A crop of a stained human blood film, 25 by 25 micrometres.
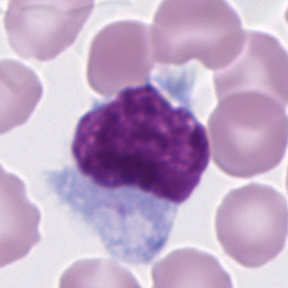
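Hairy cell, the nucleated cell at the centre. The nucleus is a single unsegmented mass of about 12 by 10 micrometres with a slightly bumpy outline. Pale blue cytoplasm lies mostly below and to the left of the nucleus and contains no coarse dark granules.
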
